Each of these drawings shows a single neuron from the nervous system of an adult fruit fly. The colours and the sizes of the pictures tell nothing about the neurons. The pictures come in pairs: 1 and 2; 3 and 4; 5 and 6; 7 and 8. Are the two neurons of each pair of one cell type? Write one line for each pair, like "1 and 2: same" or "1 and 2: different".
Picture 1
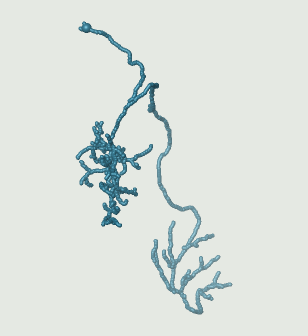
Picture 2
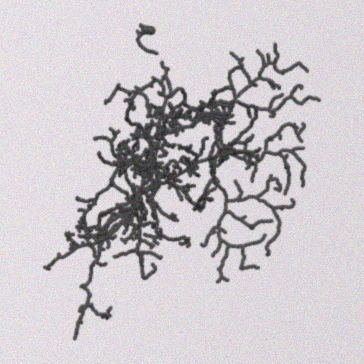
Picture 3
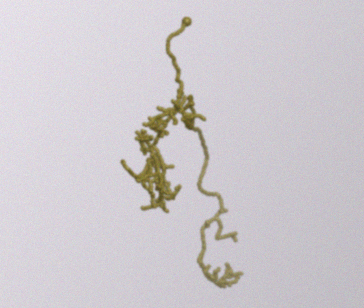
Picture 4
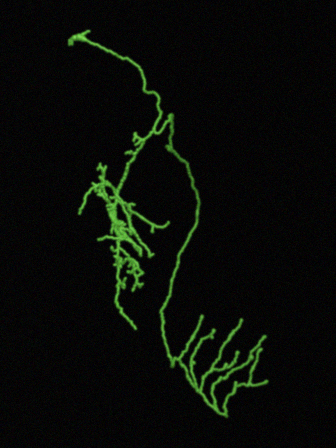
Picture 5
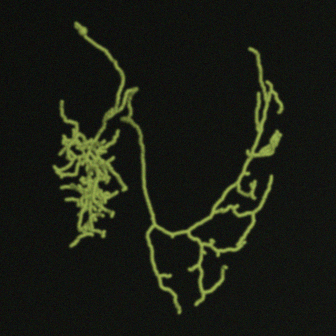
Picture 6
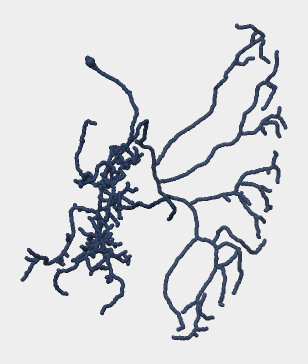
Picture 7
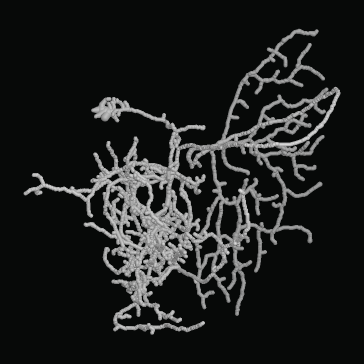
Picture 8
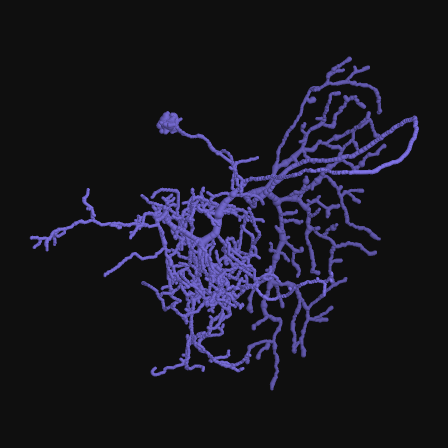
1 and 2: different
3 and 4: same
5 and 6: same
7 and 8: same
